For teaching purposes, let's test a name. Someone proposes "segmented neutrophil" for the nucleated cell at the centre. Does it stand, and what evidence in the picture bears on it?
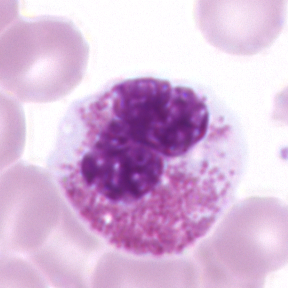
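The many reddish-pink granules in the cytoplasm, most crowded in the lower part of the cell, go with eosinophil rather than segmented neutrophil.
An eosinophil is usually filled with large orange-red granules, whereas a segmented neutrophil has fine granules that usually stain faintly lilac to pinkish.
The cell is also round in outline and larger than the surrounding red cells, with coarsely clumped chromatin and no visible nucleoli. On these grounds the name segmented neutrophil does not fit; the cell is an eosinophil.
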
